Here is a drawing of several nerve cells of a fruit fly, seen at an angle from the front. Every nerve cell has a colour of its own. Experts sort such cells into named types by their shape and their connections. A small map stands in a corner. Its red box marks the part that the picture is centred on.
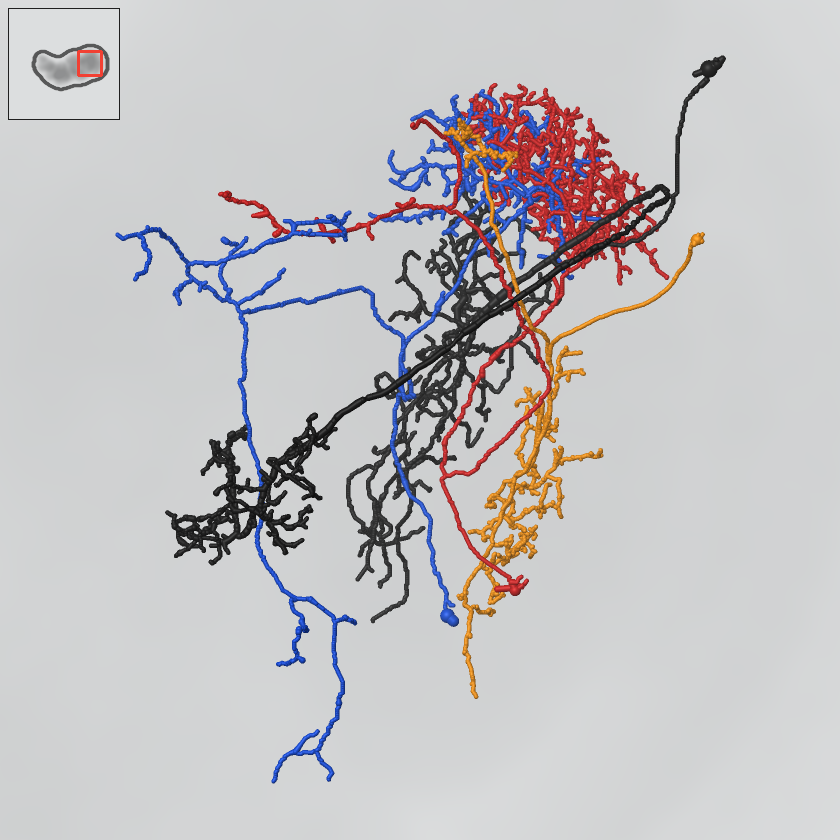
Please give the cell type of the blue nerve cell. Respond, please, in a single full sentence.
The nerve cell here falls under cell type LoVP89.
